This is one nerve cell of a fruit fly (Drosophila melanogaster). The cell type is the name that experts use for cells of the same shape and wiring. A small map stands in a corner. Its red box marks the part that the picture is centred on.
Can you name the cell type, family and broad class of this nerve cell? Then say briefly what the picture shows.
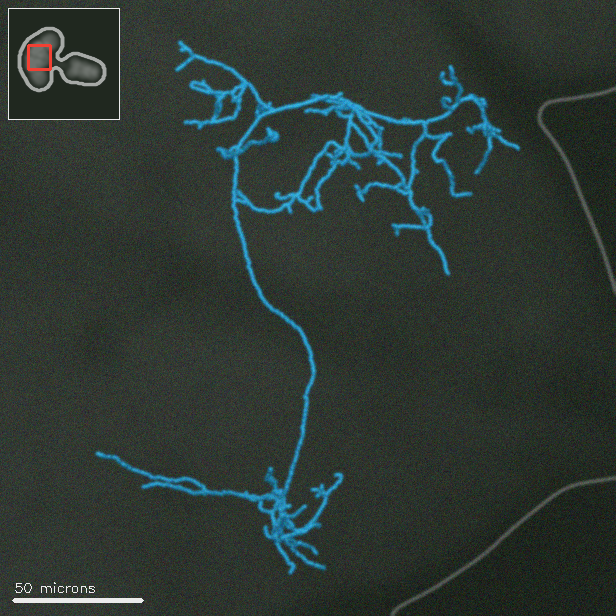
It is of cell type CB4106. The family is hemilineage DM6_central1. It is a central-brain intrinsic neuron. It is in the brain and does not reach the nerve cord. From top to bottom in the picture it spans about 200 microns. Dozens of branch ends can be seen.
